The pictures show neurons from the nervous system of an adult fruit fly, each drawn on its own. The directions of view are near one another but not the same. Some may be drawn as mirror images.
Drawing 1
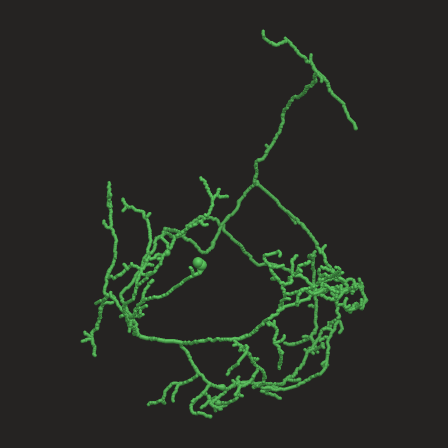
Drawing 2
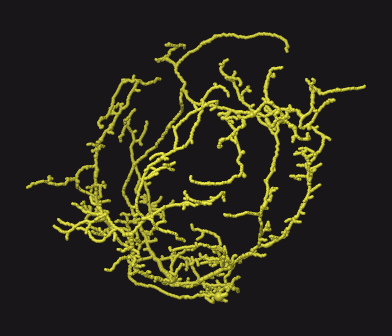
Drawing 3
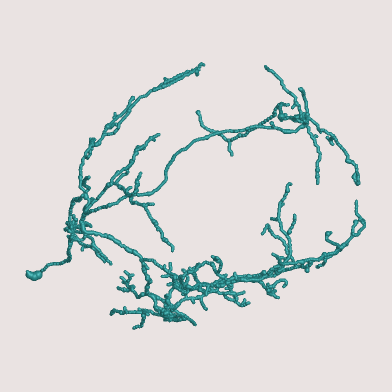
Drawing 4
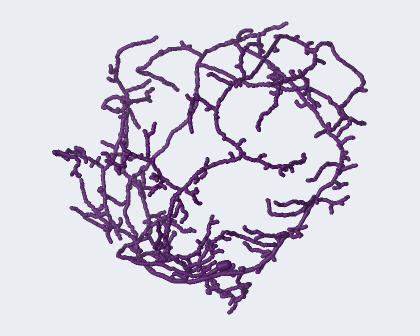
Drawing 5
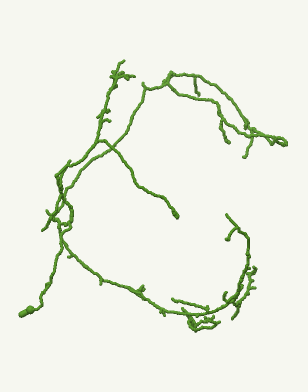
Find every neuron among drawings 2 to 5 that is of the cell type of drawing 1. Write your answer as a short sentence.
Drawing 3 is of the same cell type.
